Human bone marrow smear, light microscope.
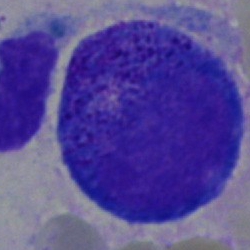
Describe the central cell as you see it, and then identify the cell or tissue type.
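Start with the outline: this cell is round, and its edge is smooth and even. Now look toward the upper left, where coarse dark purple granules lie scattered. The lower right, by contrast, is evenly stained and has no distinct granules. Taken as a whole, the cell stains a deep blue-violet. This is a promyelocyte.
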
